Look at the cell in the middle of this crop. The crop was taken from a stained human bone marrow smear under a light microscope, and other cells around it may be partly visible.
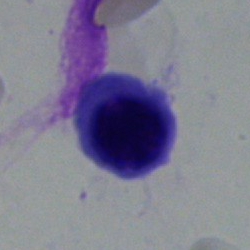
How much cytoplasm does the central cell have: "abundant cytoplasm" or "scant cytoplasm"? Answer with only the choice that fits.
Scant cytoplasm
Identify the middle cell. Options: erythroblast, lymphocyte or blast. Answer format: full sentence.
The cell centered in this field of view is an erythroblast.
